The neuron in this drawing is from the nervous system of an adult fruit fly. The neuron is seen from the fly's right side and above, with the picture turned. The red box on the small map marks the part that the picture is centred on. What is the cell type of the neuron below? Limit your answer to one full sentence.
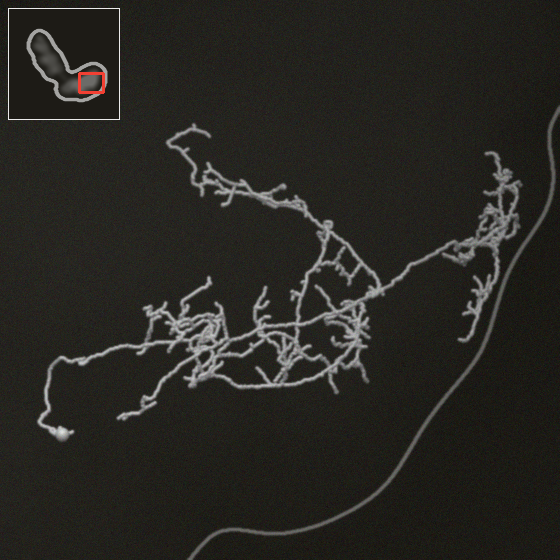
Typed by cell type, the neuron is SMP039.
